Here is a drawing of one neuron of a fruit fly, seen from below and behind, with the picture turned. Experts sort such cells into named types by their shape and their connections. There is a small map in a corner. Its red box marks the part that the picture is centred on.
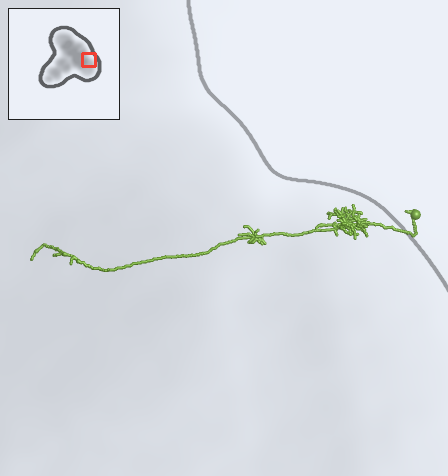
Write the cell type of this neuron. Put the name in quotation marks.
"Tm4"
